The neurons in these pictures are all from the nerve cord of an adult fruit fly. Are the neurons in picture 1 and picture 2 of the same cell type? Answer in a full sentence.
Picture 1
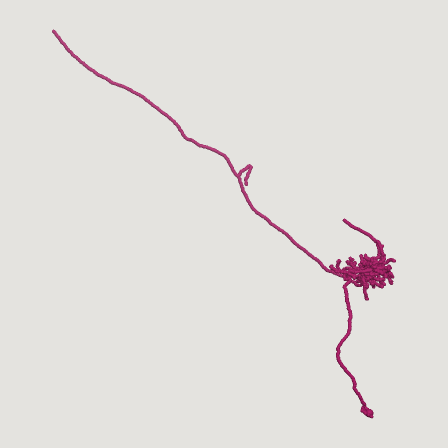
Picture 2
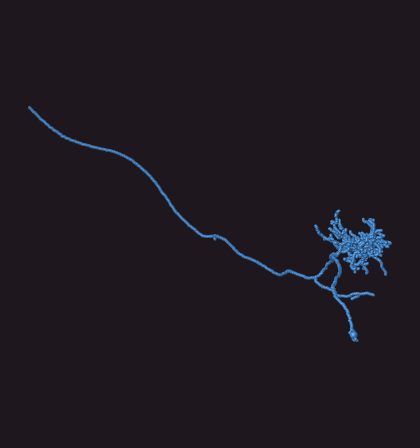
They are of the same cell type.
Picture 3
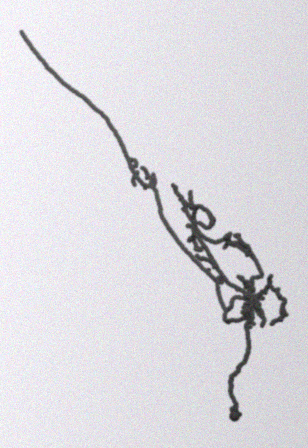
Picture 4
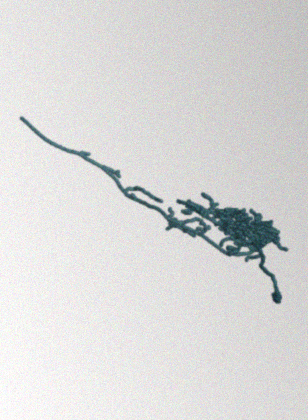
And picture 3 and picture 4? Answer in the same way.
They are of different cell types.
